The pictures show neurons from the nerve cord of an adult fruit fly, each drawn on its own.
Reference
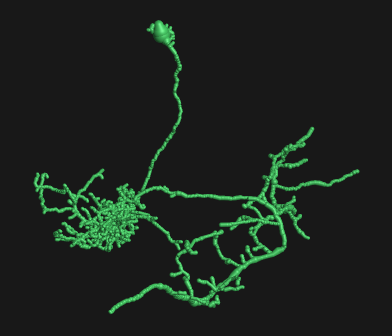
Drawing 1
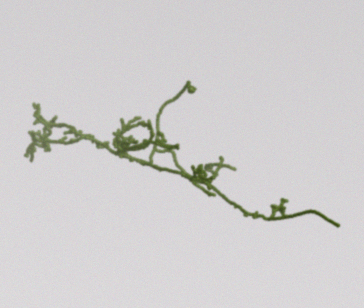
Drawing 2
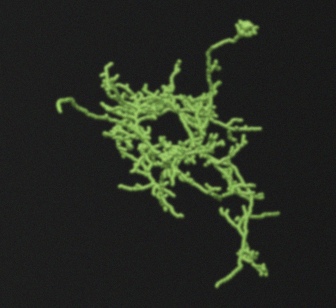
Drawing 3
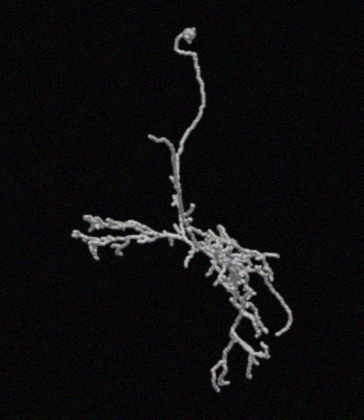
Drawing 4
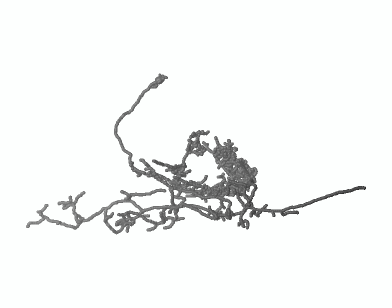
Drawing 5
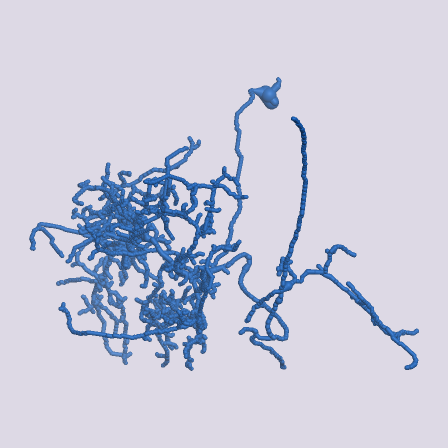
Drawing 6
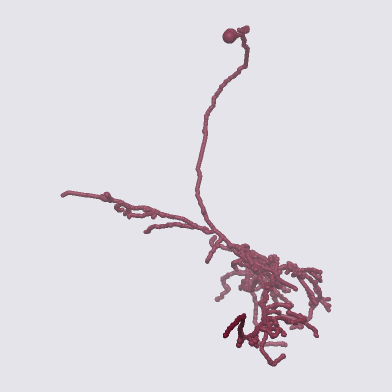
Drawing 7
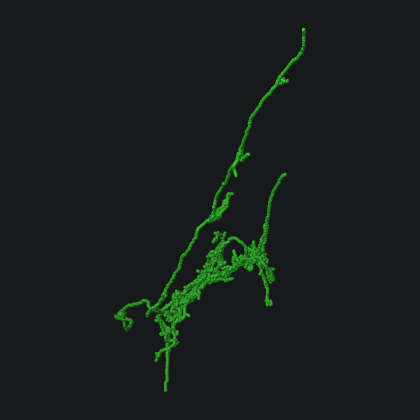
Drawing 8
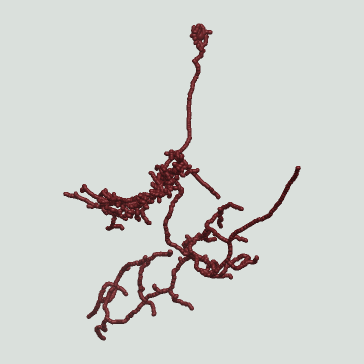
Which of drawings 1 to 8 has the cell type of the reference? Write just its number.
8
